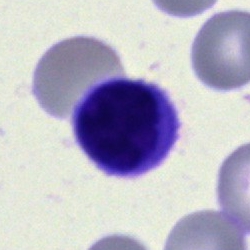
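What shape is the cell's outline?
Round.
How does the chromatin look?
Dense and very darkly stained.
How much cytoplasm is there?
Only a very thin rim, seen mostly along the right edge.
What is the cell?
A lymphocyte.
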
